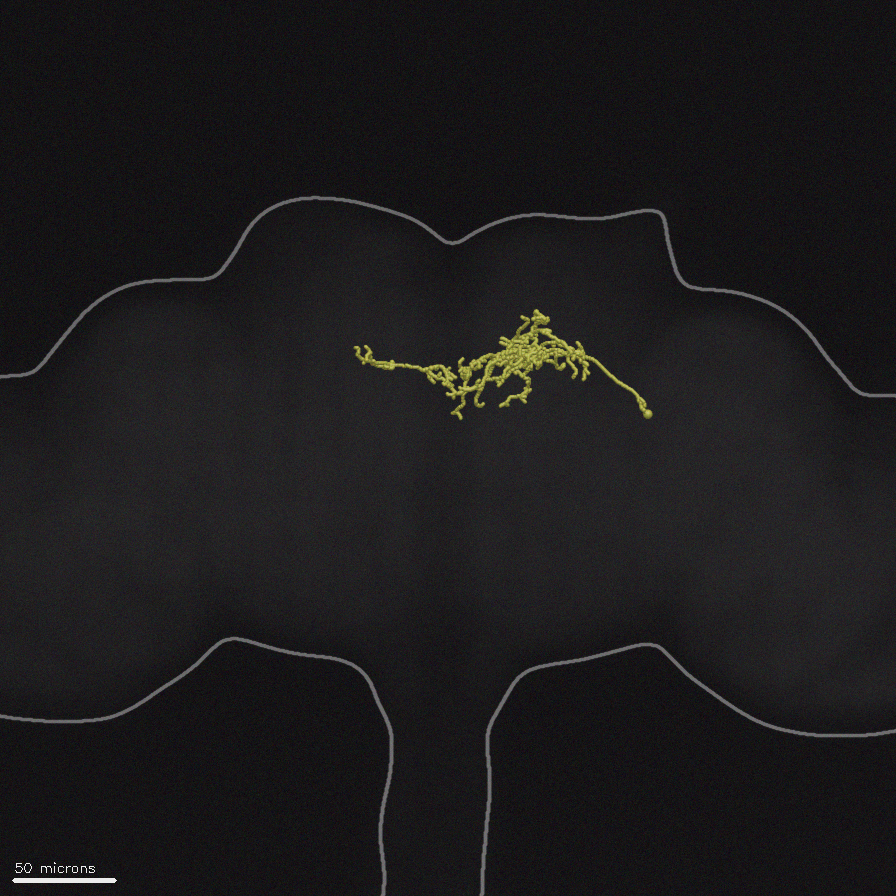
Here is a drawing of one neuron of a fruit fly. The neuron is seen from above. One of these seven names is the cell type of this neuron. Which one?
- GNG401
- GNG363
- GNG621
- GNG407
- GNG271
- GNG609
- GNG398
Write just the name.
GNG401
